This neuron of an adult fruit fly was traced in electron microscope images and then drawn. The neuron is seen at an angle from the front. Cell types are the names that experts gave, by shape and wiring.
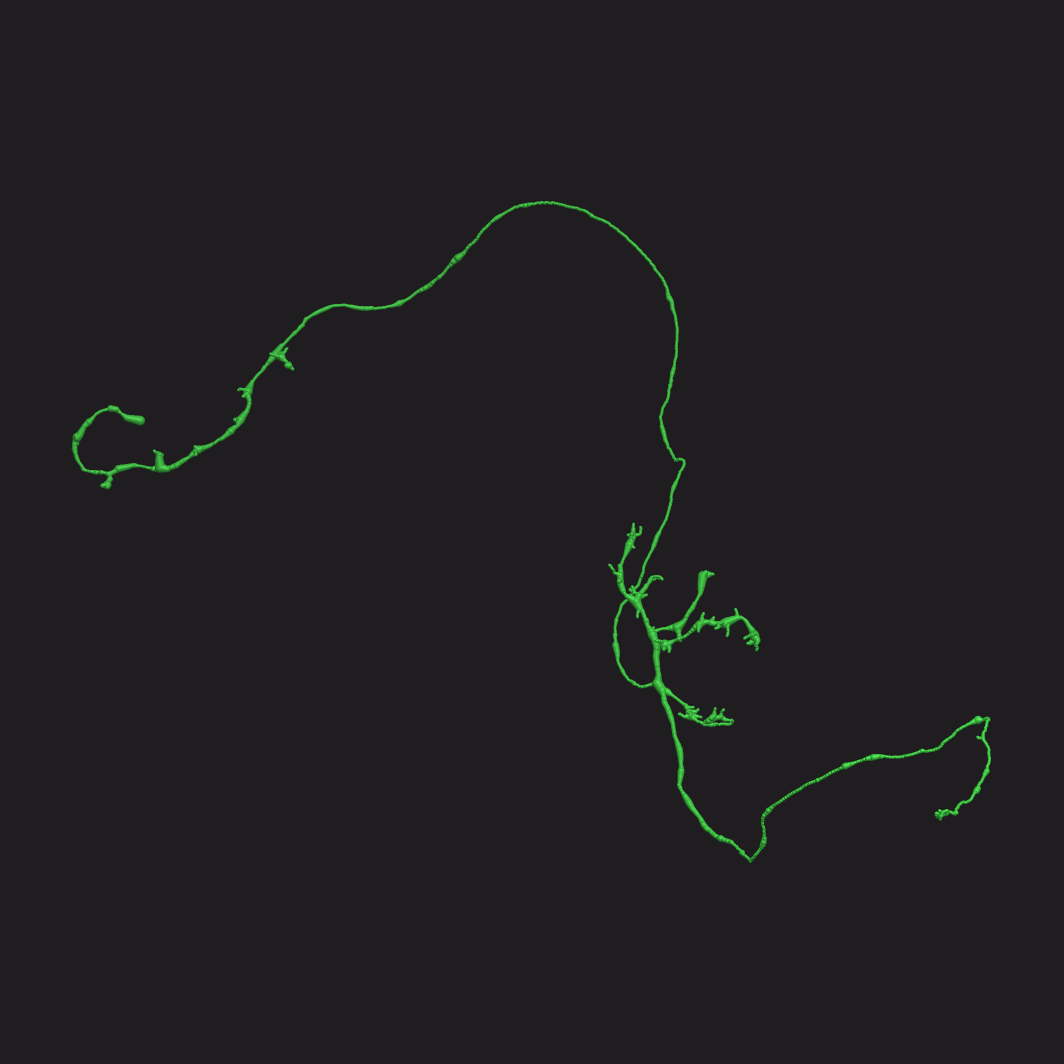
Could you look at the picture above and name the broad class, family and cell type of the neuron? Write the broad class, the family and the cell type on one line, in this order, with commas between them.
sensory neuron entering the brain, class olfactory, ORN_VC3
